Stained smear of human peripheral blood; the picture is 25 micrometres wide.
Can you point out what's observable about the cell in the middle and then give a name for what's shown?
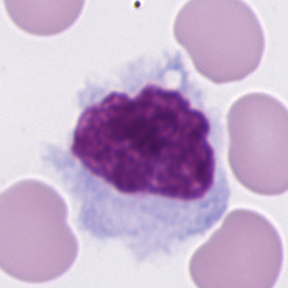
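The border of the cell is ragged and fringed, not smooth. Pale blue-grey cytoplasm surrounds a nucleus with a bumpy, irregular outline. No granules are visible in the cytoplasm. It is a hairy cell.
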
